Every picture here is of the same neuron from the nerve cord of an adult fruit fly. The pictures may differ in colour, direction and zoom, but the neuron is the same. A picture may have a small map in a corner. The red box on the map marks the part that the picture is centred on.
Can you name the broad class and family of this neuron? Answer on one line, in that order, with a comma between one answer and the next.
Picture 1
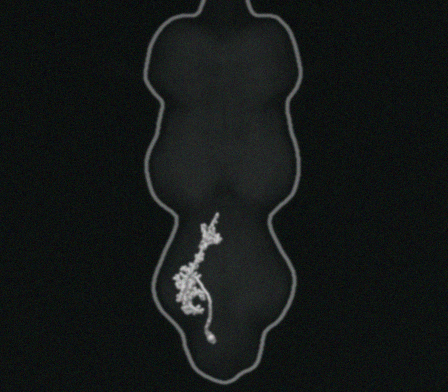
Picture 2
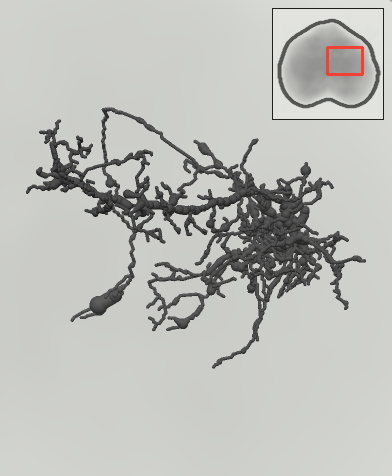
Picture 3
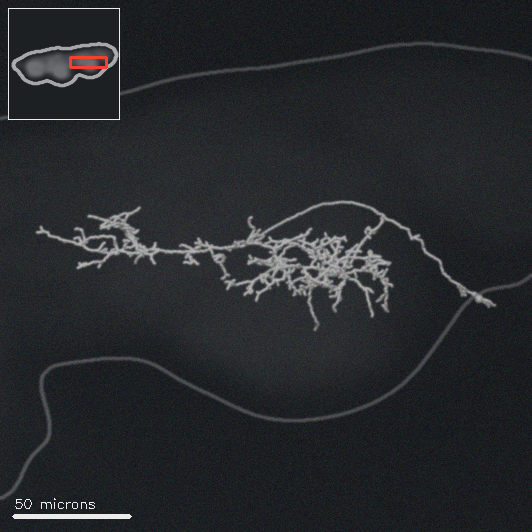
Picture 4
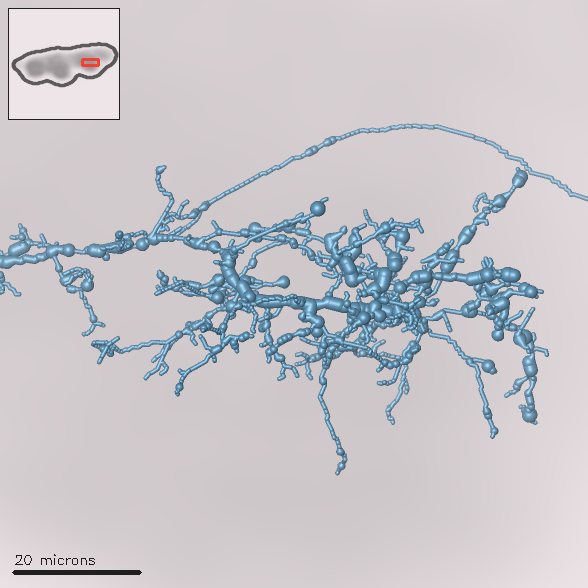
nerve-cord intrinsic neuron, hemilineage 21A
